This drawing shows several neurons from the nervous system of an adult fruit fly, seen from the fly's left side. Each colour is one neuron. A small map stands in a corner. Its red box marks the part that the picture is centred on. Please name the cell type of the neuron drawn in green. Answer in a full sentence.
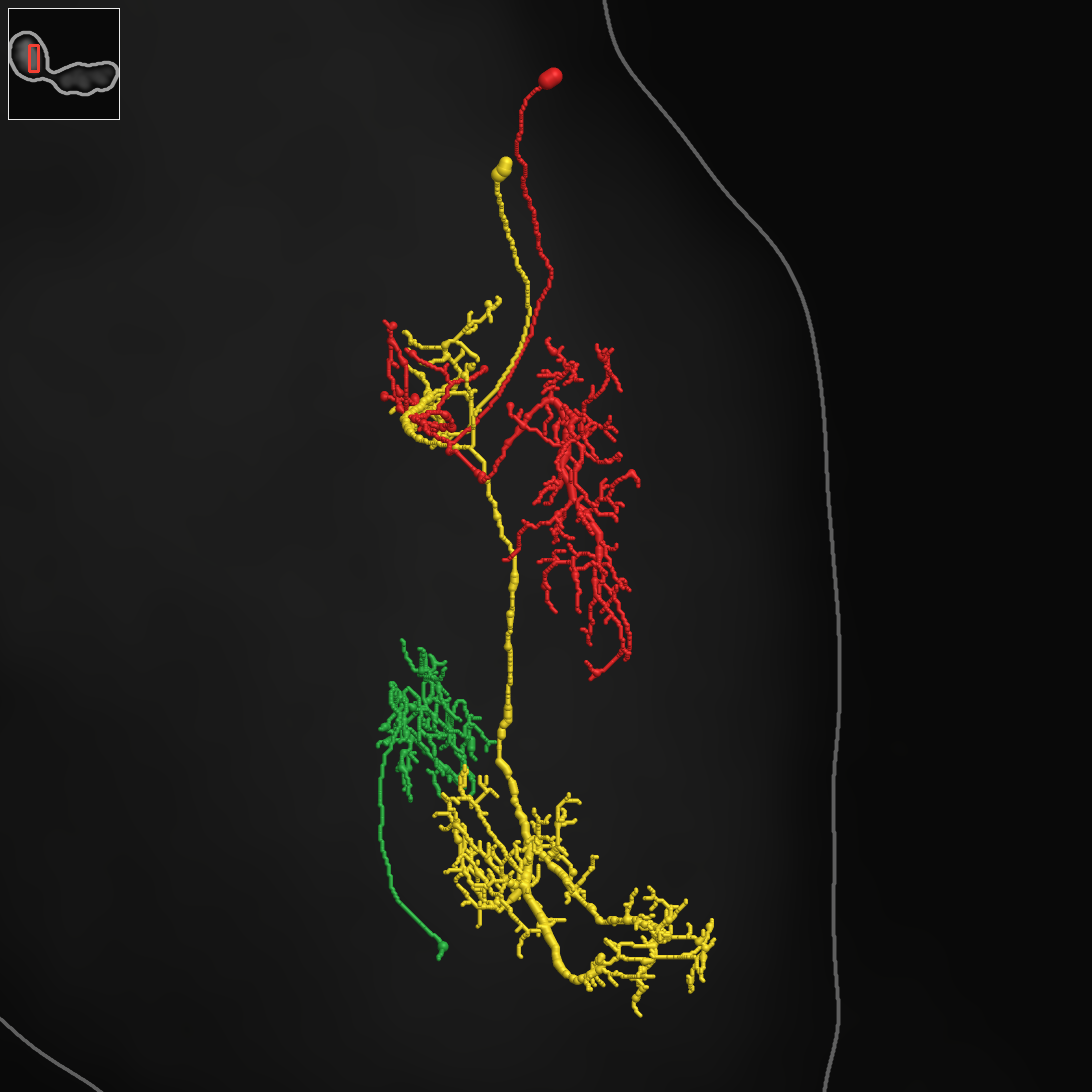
The cell type is Li22.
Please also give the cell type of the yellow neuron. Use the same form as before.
The cell type is LPLC4.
